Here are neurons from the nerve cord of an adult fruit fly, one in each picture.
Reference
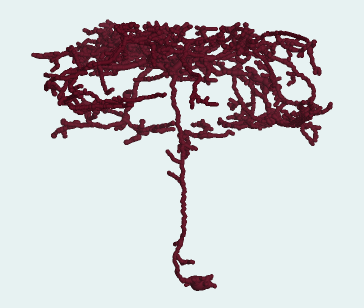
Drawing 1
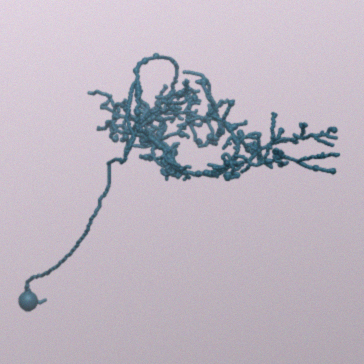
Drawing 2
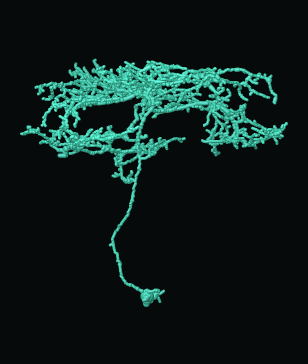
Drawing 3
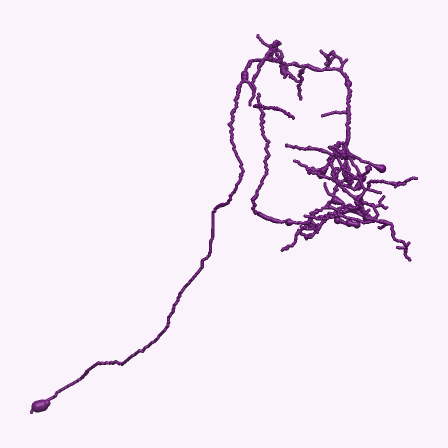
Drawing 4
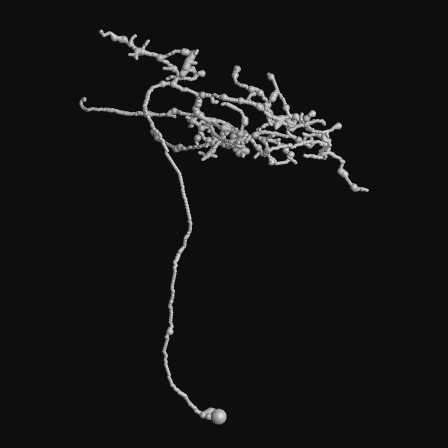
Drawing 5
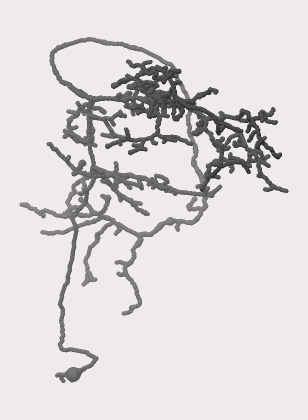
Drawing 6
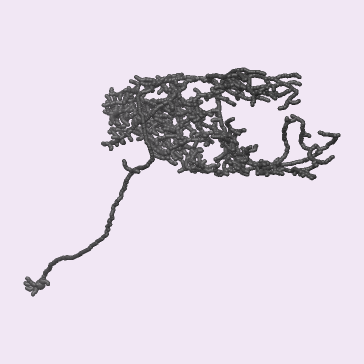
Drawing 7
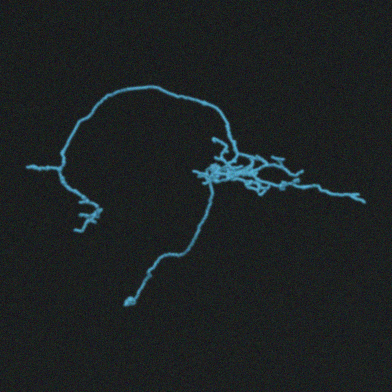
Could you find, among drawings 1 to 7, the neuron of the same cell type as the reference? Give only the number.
2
